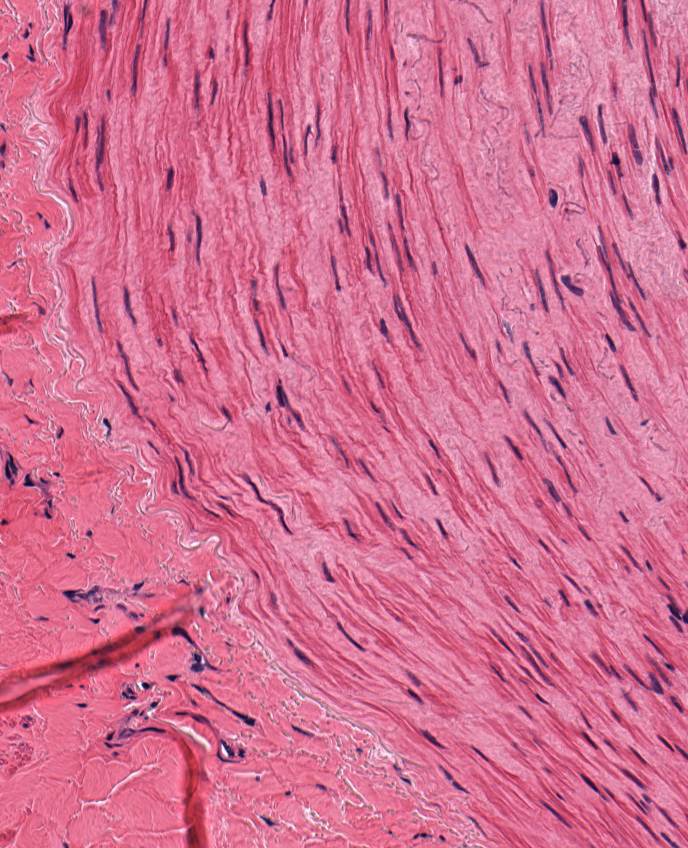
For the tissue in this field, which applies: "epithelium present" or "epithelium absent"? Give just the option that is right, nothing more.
Epithelium absent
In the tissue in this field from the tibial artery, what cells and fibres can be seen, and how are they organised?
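Look first at the curving fibres: nearly vertical at the top, they sweep diagonally toward the lower right at the bottom. Within this bundle the nuclei are elongated, dark purple and aligned with the fibres. On the left, the bundle meets other tissue along a wavy line with thin pale clefts. That tissue is pink collagen, with fewer nuclei than the bundle.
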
